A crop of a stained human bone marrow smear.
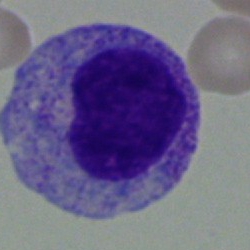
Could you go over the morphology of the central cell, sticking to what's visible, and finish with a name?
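The cell has a roughly round outline with a slightly uneven edge. Its nucleus is indented on the left side, giving it a bean shape, and sits off-centre toward the right of the cell. The chromatin is dark purple and densely stained. This cell is a myelocyte.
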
